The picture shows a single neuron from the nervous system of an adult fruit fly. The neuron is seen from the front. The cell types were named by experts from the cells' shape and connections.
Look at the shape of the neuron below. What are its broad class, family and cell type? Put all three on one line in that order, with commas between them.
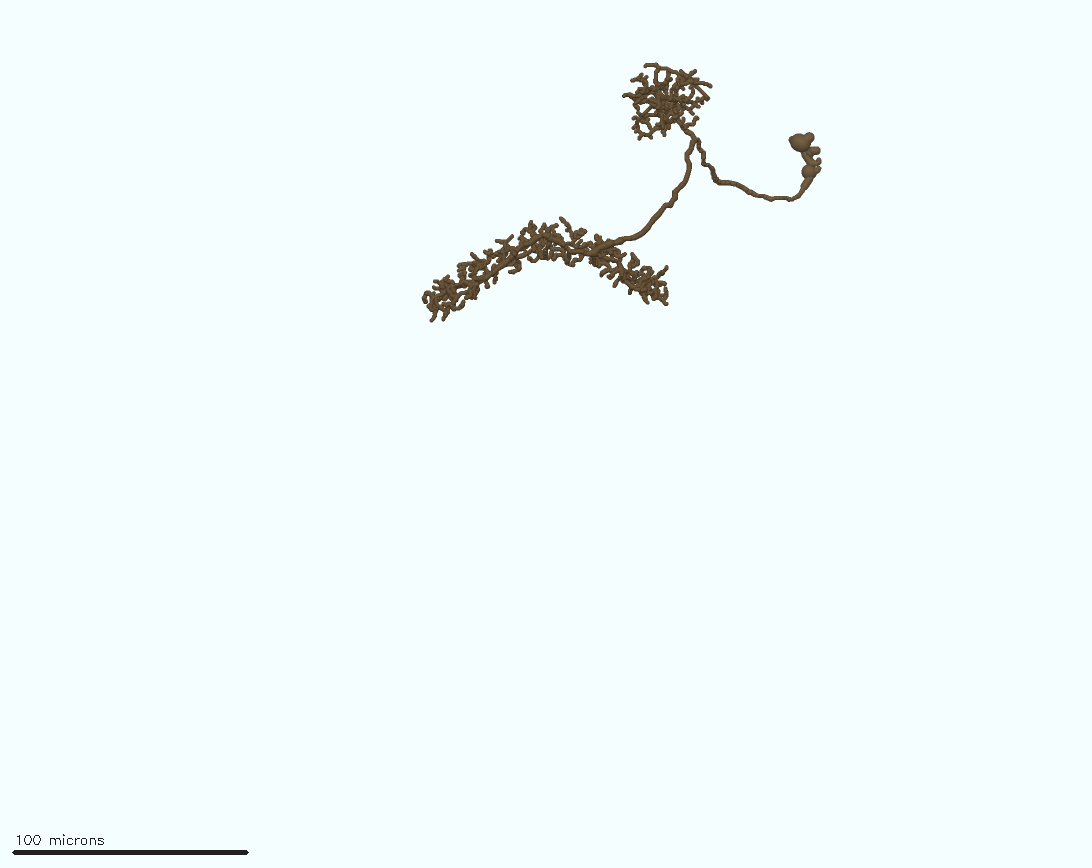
central-brain intrinsic neuron, hemilineage DL1_dorsal, FB6A_b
